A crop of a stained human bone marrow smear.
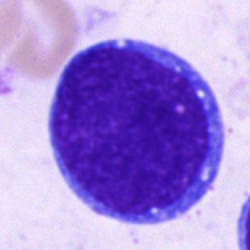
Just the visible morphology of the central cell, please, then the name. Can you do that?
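Look first at the outline: smooth, and round to slightly oval. Inside the nucleus, the chromatin is finely granular and spread evenly. The cytoplasm holds no granules. Along the right edge of the cell you can find a few tiny clear spots. This cell is a blast.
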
